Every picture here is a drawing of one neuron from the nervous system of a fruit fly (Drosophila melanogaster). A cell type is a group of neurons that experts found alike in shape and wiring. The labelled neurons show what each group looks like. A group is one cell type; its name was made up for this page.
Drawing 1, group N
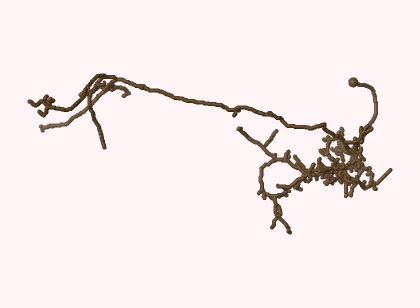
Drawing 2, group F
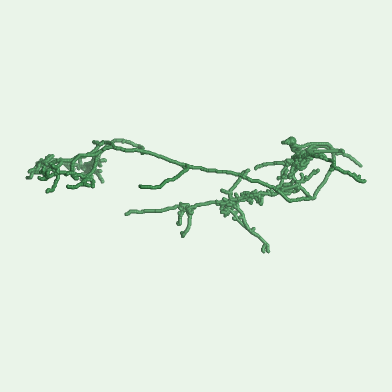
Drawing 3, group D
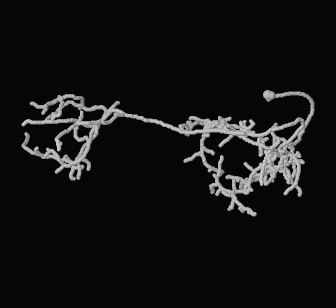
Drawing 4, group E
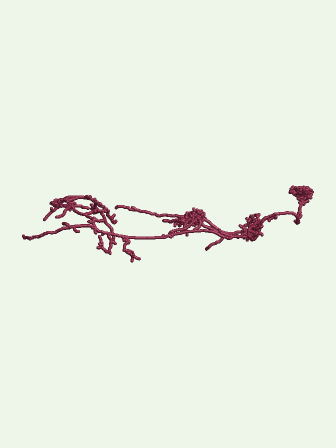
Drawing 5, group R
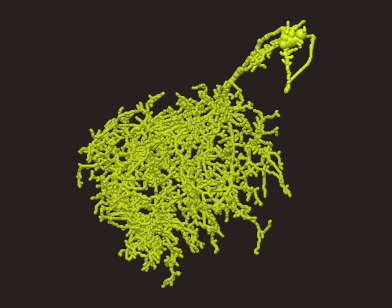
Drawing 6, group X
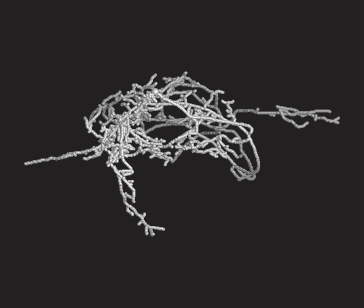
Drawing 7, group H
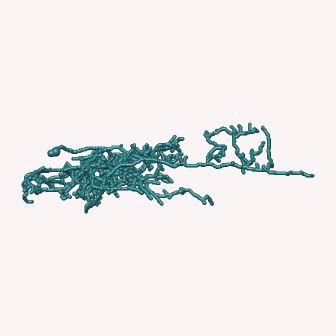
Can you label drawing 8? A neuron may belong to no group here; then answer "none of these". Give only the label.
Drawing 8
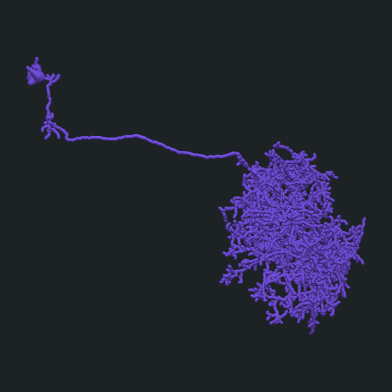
none of these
